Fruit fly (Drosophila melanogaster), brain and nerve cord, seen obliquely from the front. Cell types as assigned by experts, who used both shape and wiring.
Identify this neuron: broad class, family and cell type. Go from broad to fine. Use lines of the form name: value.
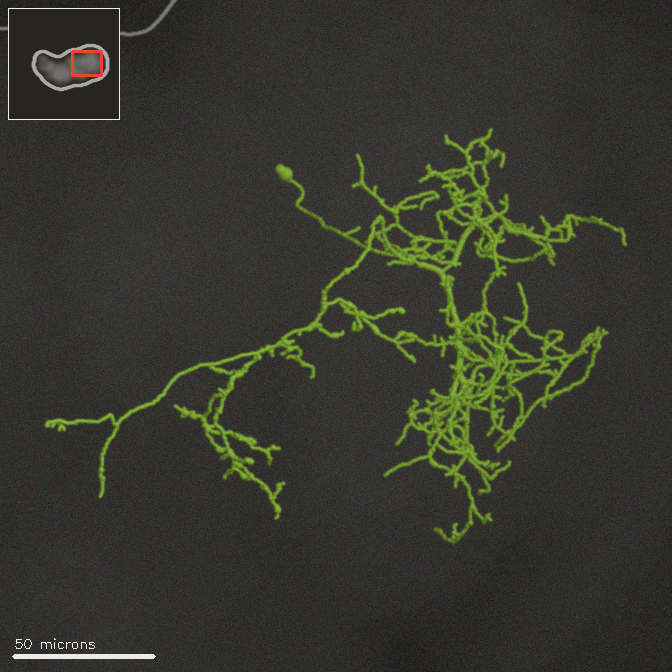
broad class: central-brain intrinsic neuron
family: hemilineage DL1_ventral
cell type: AVLP746m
